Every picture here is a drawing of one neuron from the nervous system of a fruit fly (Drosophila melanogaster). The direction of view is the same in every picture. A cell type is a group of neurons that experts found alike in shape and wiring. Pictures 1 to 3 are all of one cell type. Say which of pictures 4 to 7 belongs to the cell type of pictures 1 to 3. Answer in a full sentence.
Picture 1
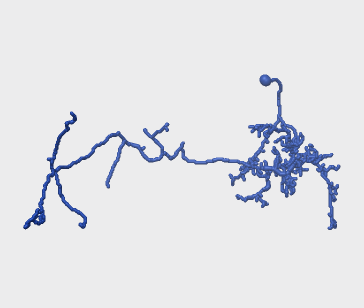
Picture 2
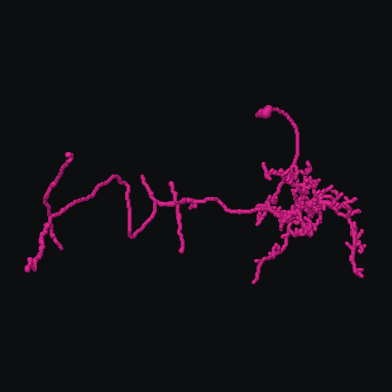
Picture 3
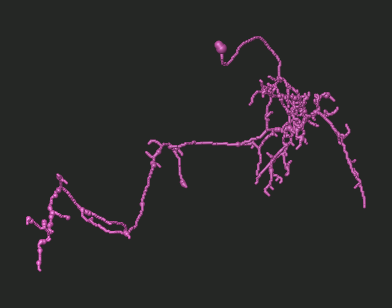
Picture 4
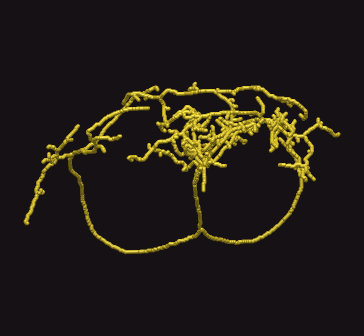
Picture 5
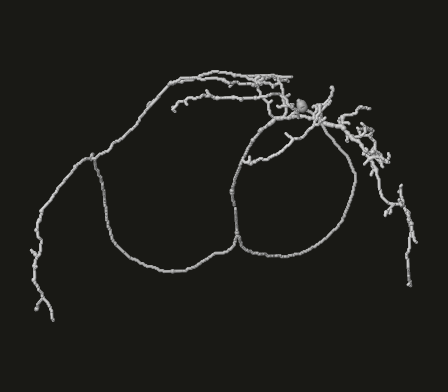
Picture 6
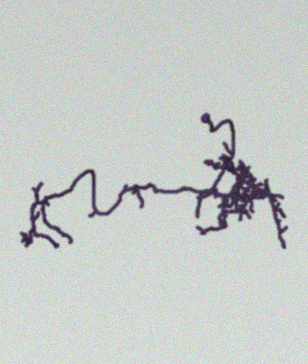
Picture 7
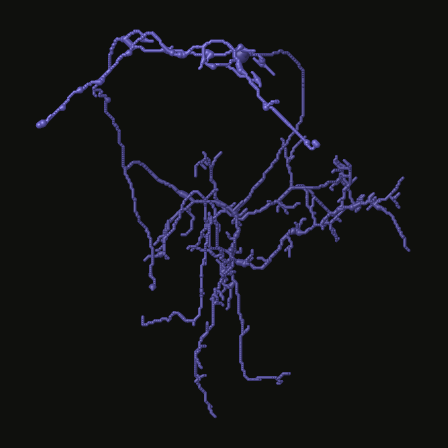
The neuron in picture 6 is of the same cell type.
